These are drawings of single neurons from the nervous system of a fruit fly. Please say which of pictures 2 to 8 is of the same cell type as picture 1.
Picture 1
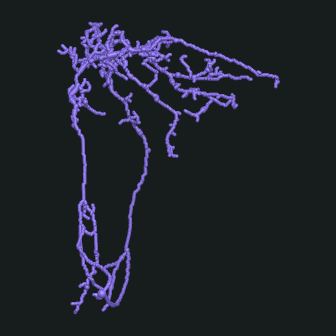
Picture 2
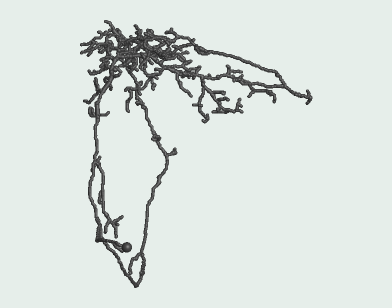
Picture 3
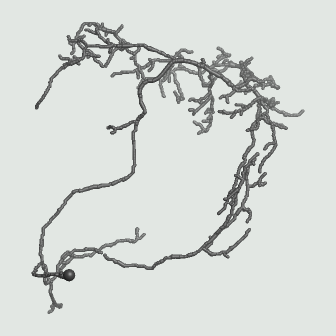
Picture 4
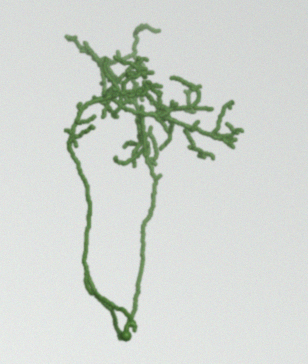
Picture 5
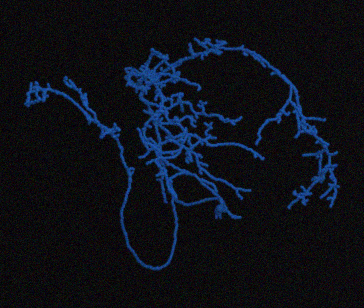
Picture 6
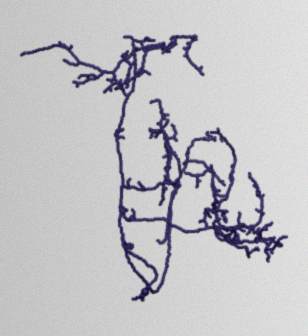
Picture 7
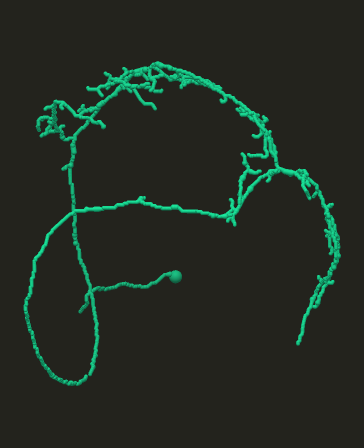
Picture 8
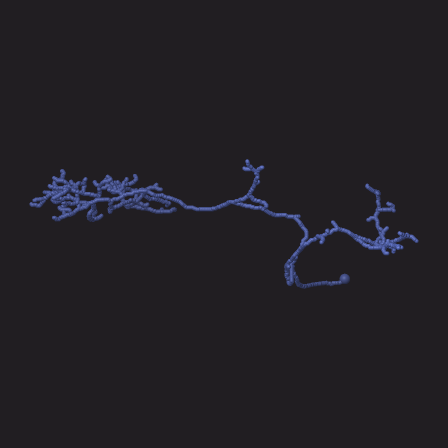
Picture 2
